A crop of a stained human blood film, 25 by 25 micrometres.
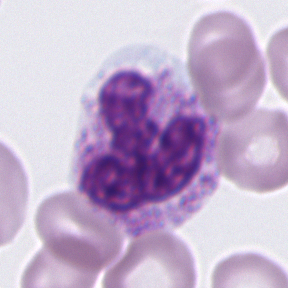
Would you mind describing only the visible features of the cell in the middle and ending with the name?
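The nucleus is divided into three joined lobes, with dark purple, coarsely clumped chromatin. Small violet granules are scattered throughout the cytoplasm without hiding the outline of the nucleus. This is a segmented neutrophil.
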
